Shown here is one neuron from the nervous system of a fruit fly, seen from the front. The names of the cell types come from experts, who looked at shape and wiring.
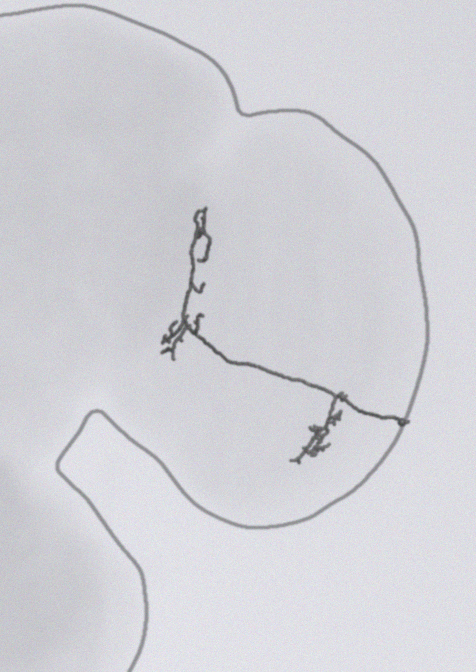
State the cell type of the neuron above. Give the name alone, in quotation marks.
"MeTu4f"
